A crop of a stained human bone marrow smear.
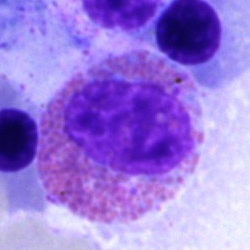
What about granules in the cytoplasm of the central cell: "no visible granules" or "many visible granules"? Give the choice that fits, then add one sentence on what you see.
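Many visible granules. The cytoplasm is packed with pink-orange granules.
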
